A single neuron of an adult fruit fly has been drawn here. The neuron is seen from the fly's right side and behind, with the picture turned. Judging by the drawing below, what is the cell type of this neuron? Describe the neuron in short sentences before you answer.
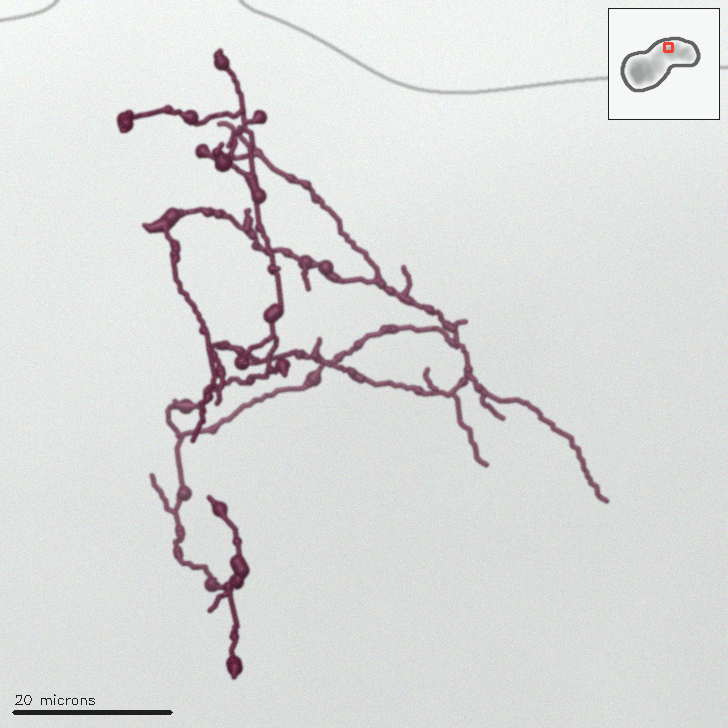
No cell body is drawn. From top to bottom in the picture it spans about 80 microns. Its broad class is nerve-cord intrinsic neuron. The cell type is IN20A.22A084.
